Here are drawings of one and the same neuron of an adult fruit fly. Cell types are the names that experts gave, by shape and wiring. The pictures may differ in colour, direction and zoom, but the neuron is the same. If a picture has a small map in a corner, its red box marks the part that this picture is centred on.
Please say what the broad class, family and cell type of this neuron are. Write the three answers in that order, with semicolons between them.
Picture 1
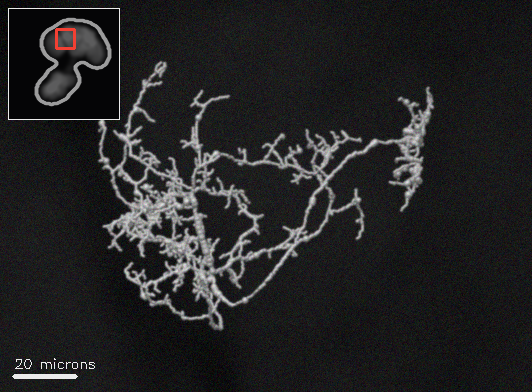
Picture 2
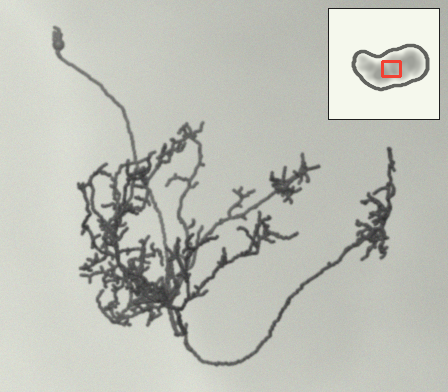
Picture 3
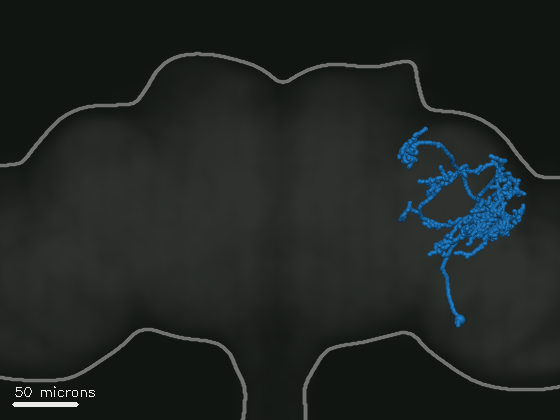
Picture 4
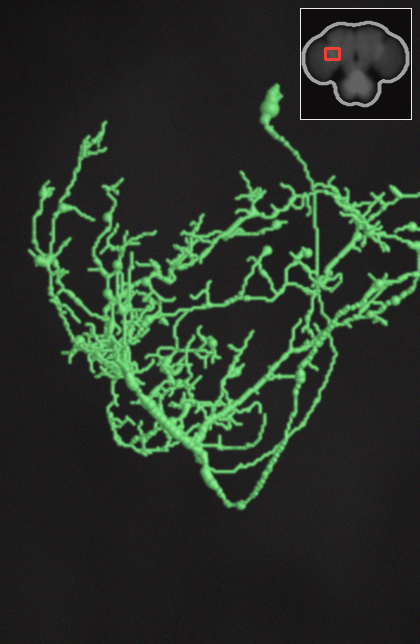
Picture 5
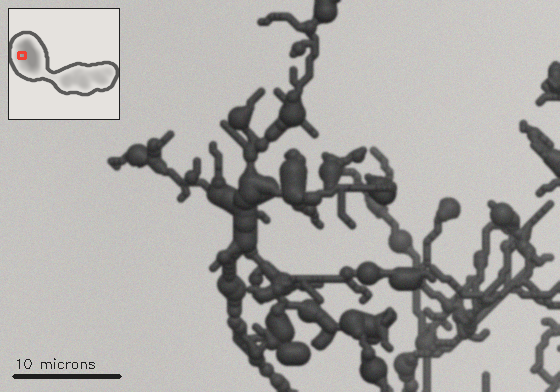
central-brain intrinsic neuron; hemilineage VLPp1; CB3863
